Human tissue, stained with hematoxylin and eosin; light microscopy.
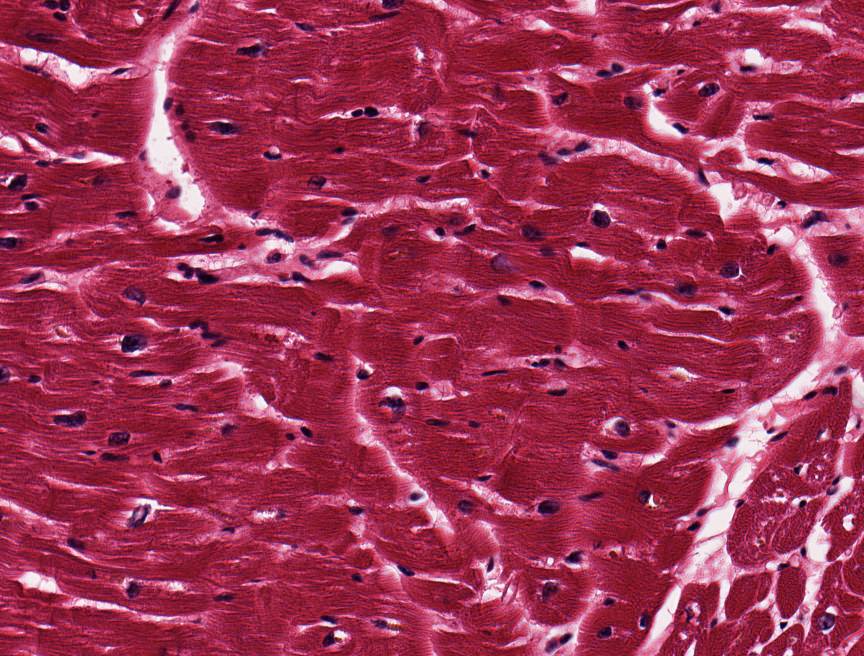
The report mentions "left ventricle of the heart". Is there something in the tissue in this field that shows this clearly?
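This is the left ventricle of the heart. What goes with it is that the muscle fibres here branch and join one another rather than running as separate parallel strands.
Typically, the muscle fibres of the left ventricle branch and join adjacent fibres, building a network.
Most of the fibres are cut lengthwise, while those in the lower right corner are cut in cross section. Their cytoplasm is deeply eosinophilic. The interstitial tissue between the fibres is scant and holds small, dark, elongated nuclei.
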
